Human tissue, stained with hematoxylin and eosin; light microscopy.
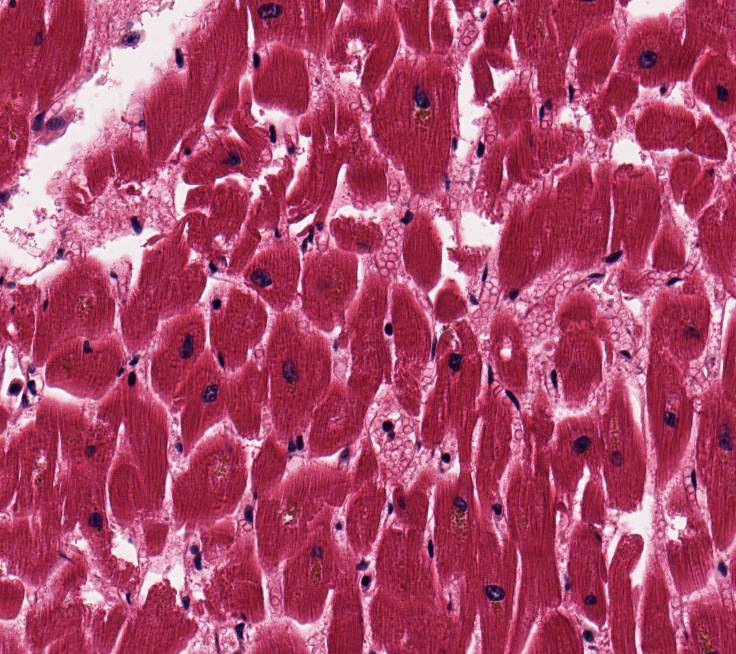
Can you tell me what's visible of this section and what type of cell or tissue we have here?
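Tightly packed, deeply eosinophilic muscle fibres fill the field; most are cut across or obliquely, giving rounded or angular profiles. In many fibres, small yellow-brown granules cluster beside the central nucleus. Small, dark, elongated nuclei occupy the narrow spaces between fibres. A pale, largely empty cleft holding wispy pink material crosses the upper left corner diagonally. This is the left ventricle of the heart.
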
